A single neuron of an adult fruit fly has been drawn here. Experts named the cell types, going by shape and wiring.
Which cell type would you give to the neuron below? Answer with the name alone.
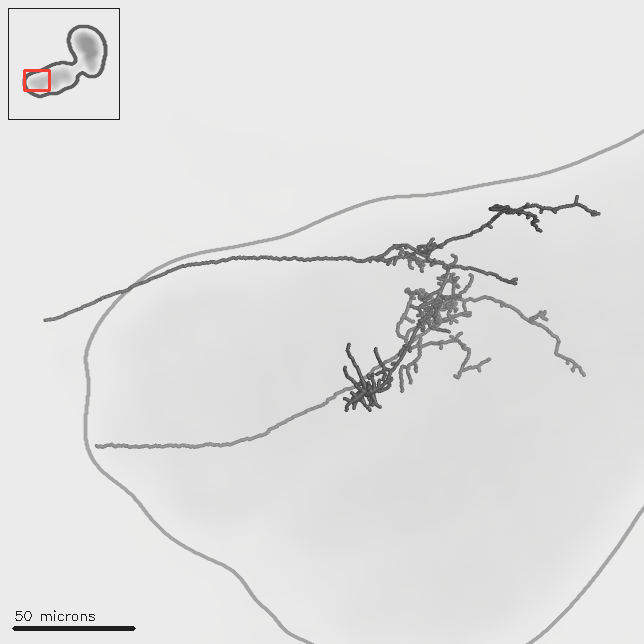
EN00B023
